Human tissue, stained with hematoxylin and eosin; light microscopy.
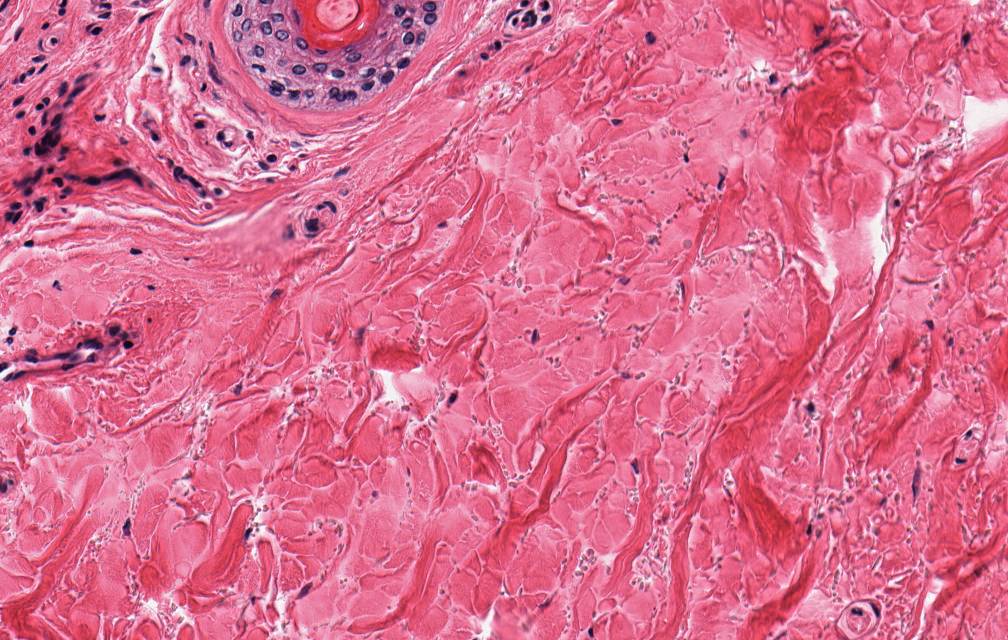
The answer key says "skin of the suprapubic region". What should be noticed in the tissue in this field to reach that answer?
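This field is skin of the suprapubic region.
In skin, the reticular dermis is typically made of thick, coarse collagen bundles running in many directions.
That agrees with most of the field here, which is filled by thick, densely packed pink collagen bundles cut in various planes. Fibroblast nuclei among these bundles are few, small and dark. A follicle is also present: its keratin core is ringed by several layers of epithelial cells with round dark nuclei and pale purple cytoplasm, and collagen fibres wrap around it in concentric layers.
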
